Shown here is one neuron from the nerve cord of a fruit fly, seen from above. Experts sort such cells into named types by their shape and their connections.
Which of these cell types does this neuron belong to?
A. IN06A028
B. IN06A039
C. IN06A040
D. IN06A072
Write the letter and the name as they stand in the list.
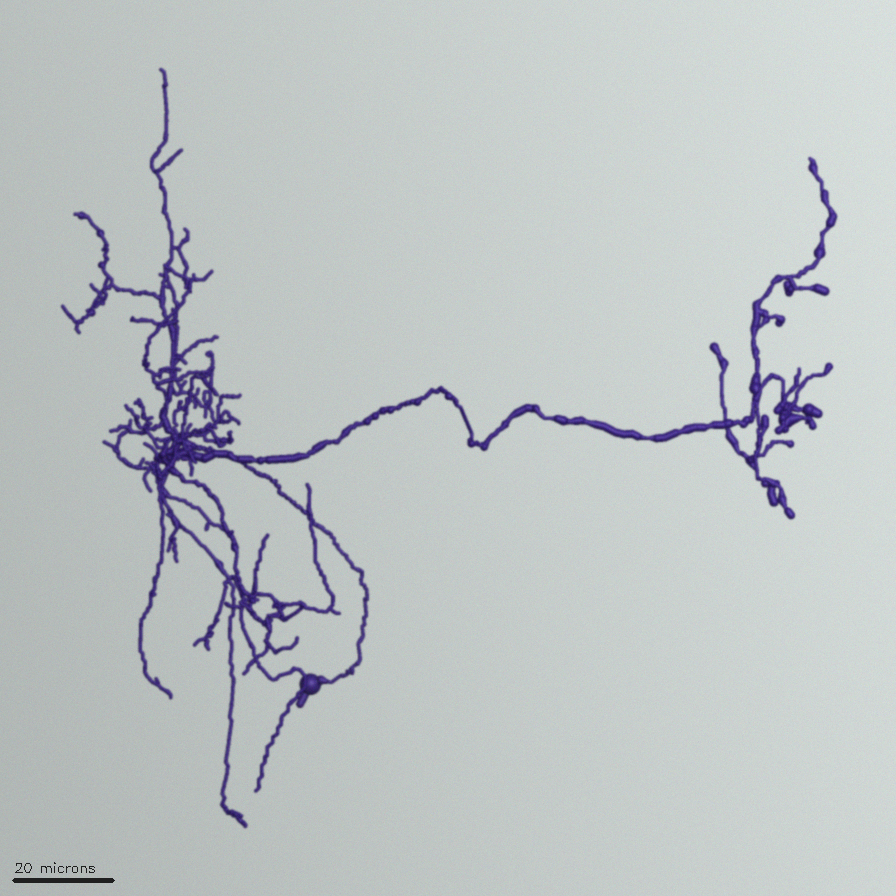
C. IN06A040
